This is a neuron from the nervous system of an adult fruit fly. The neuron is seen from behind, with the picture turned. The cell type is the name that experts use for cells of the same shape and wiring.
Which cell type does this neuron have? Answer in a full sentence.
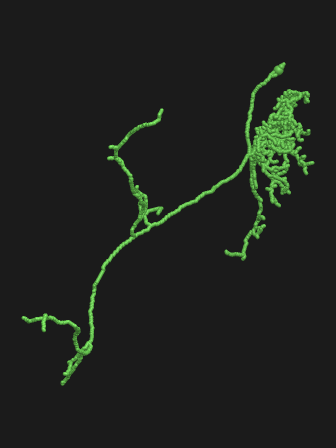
The cell type is AOTU003.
